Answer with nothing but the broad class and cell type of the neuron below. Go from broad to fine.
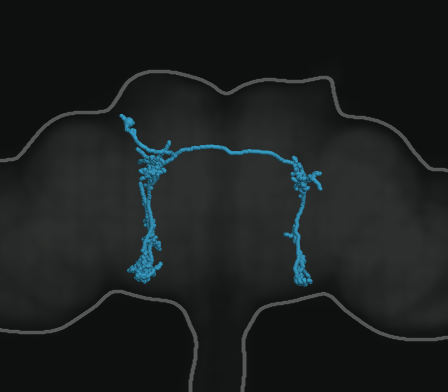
central-brain intrinsic neuron; PS099_a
